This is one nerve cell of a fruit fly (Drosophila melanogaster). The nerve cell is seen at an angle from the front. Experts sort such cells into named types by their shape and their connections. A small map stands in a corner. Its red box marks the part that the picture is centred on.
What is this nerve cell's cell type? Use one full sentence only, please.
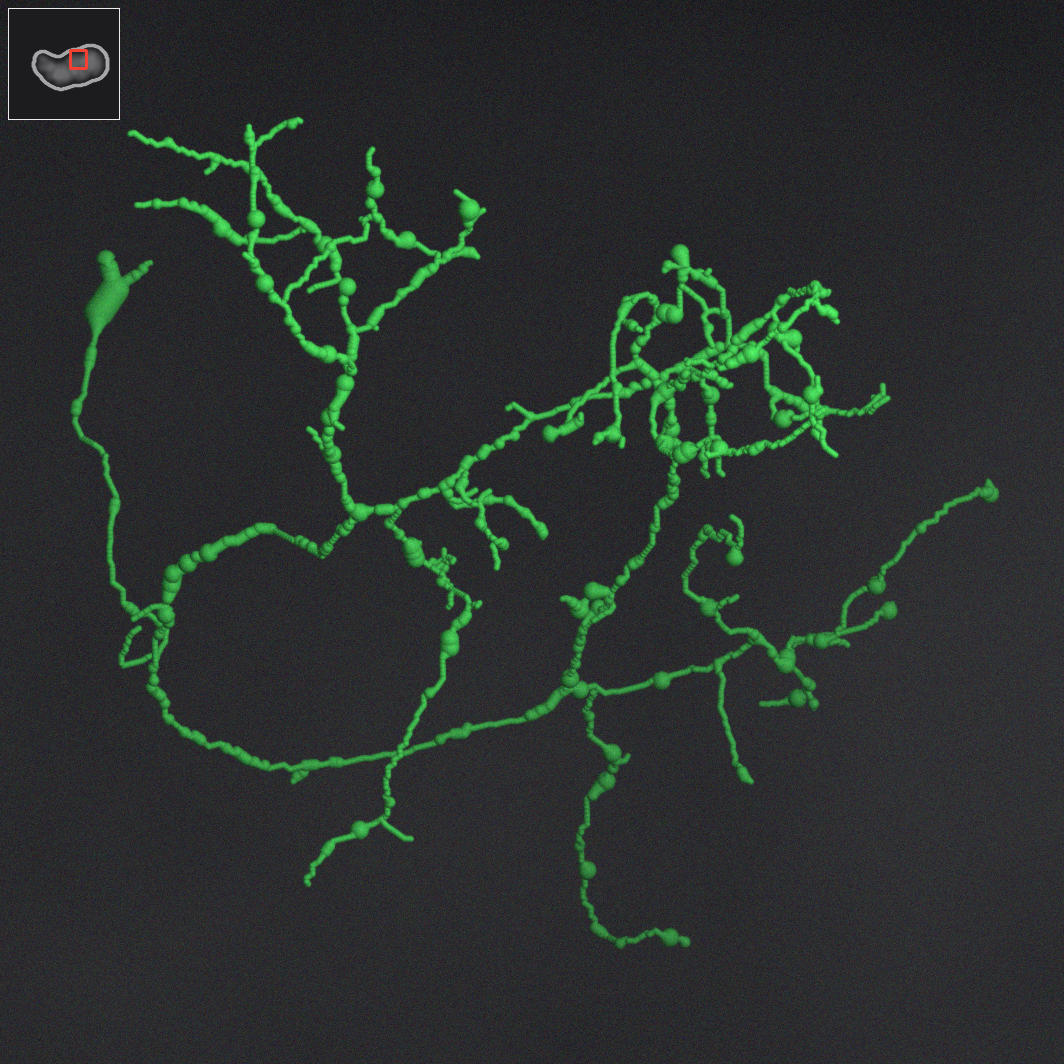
The cell type that fits this nerve cell is SMP581.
